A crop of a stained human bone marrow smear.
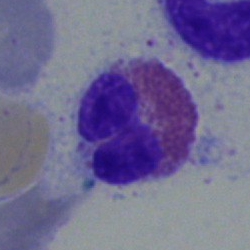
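Eosinophil in a stained human bone marrow smear, the cell at the centre of the field. Its outline is roughly round. The nuclear chromatin stains a dense, dark purple. Granules are densely packed through the cytoplasm on the right side of the cell.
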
